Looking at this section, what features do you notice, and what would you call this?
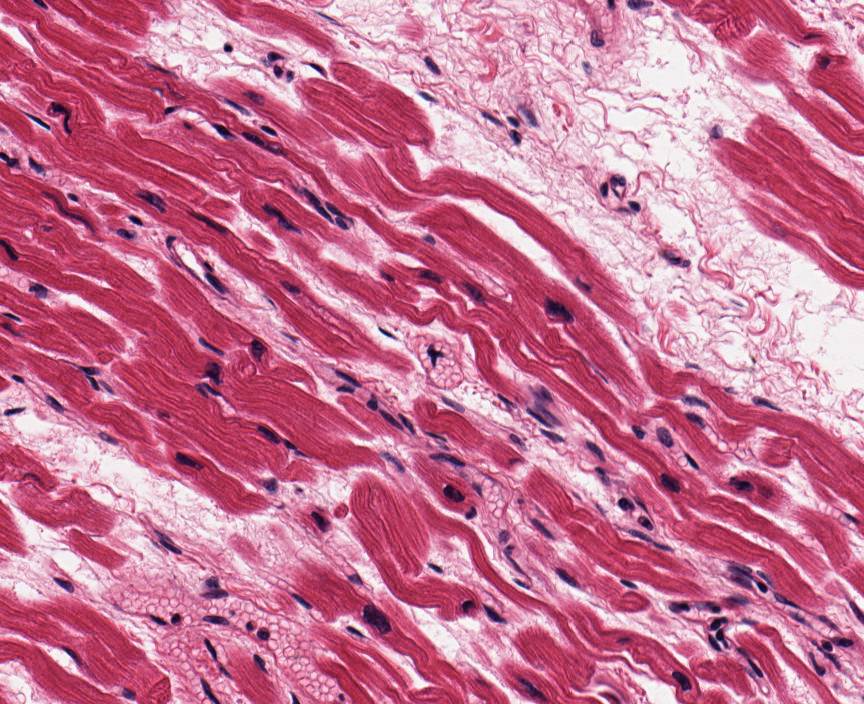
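Elongated muscle fibres run in parallel bands diagonally from upper left toward lower right. Their nuclei lie centrally within the fibres. The cytoplasm stains deep pink-red, with fine lengthwise striations of myofibrils. In the narrow spaces between fibres are small, dark, elongated nuclei lying parallel to the fibres. This section is atrial appendage of the heart.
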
